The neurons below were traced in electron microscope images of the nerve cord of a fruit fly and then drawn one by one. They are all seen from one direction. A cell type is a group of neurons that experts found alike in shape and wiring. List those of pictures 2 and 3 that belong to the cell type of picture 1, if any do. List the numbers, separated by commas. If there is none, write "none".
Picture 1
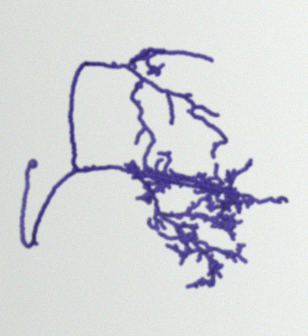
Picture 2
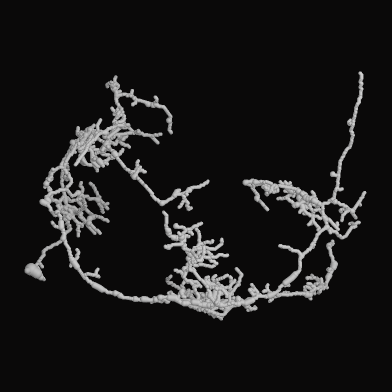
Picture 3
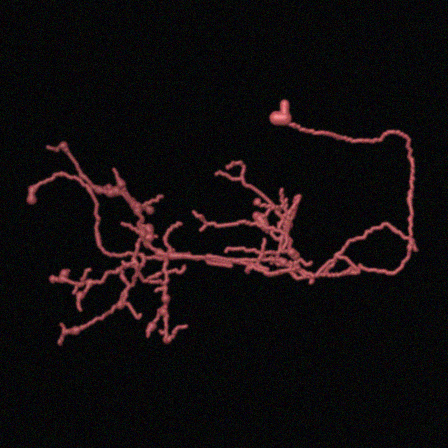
none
